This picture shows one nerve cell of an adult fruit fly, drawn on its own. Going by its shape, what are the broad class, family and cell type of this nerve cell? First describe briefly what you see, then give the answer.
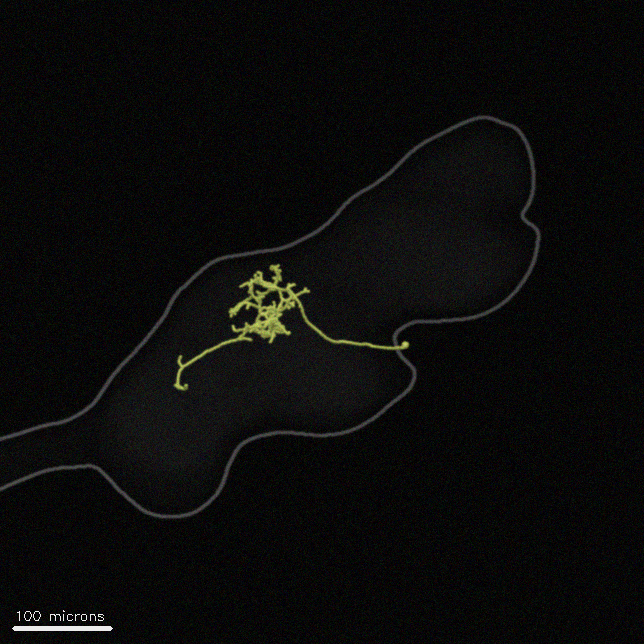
From left to right in the picture it spans about 250 microns. In this view it is wider than it is tall. Its broad class is nerve-cord intrinsic neuron. The family is hemilineage 06A. The cell type is IN06A088.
